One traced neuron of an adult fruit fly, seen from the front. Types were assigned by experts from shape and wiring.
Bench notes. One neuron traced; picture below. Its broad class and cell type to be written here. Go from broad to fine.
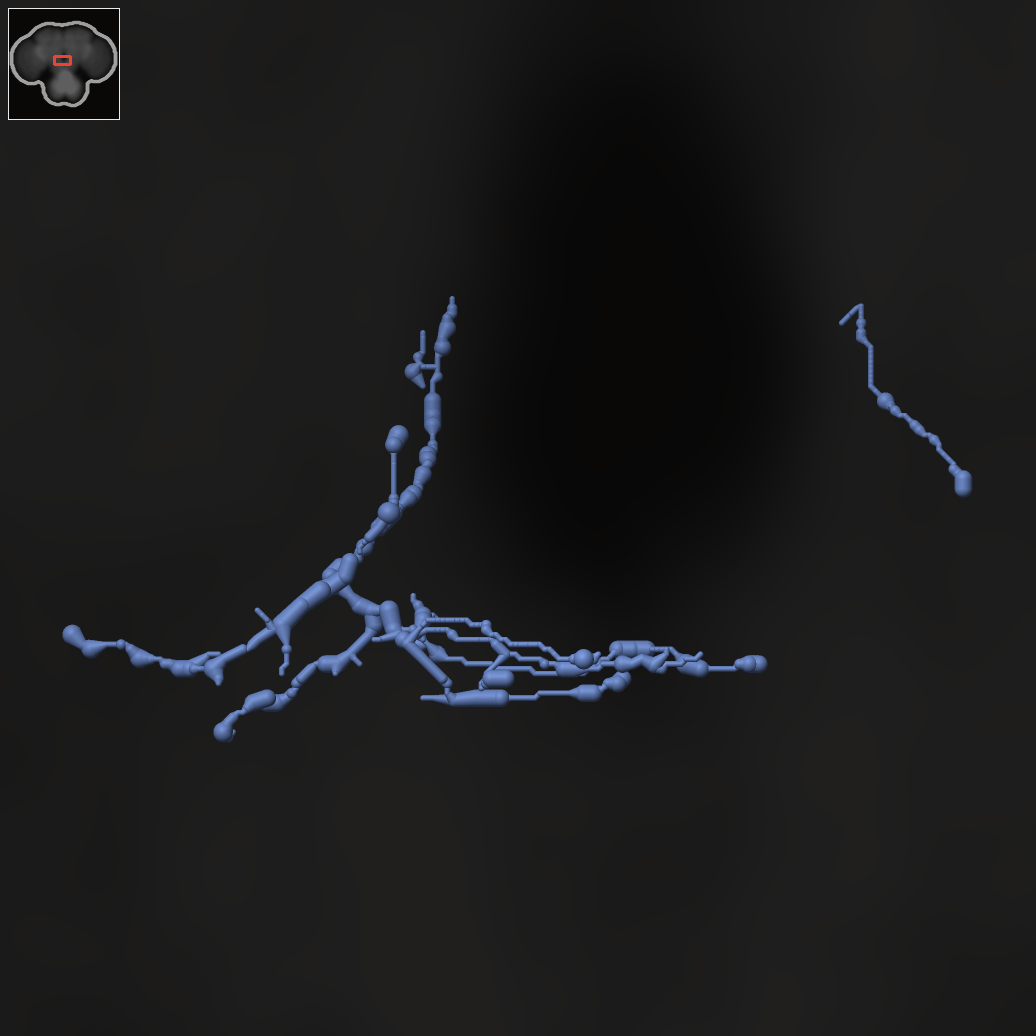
central-brain intrinsic neuron; IB097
